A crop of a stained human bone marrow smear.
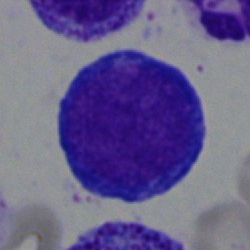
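Proerythroblast in the middle of this bone marrow smear. You'll notice just a thin, deep blue rim of cytoplasm around the nucleus, with no granules visible in it. The chromatin is fine and evenly spread, without coarse clumps.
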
